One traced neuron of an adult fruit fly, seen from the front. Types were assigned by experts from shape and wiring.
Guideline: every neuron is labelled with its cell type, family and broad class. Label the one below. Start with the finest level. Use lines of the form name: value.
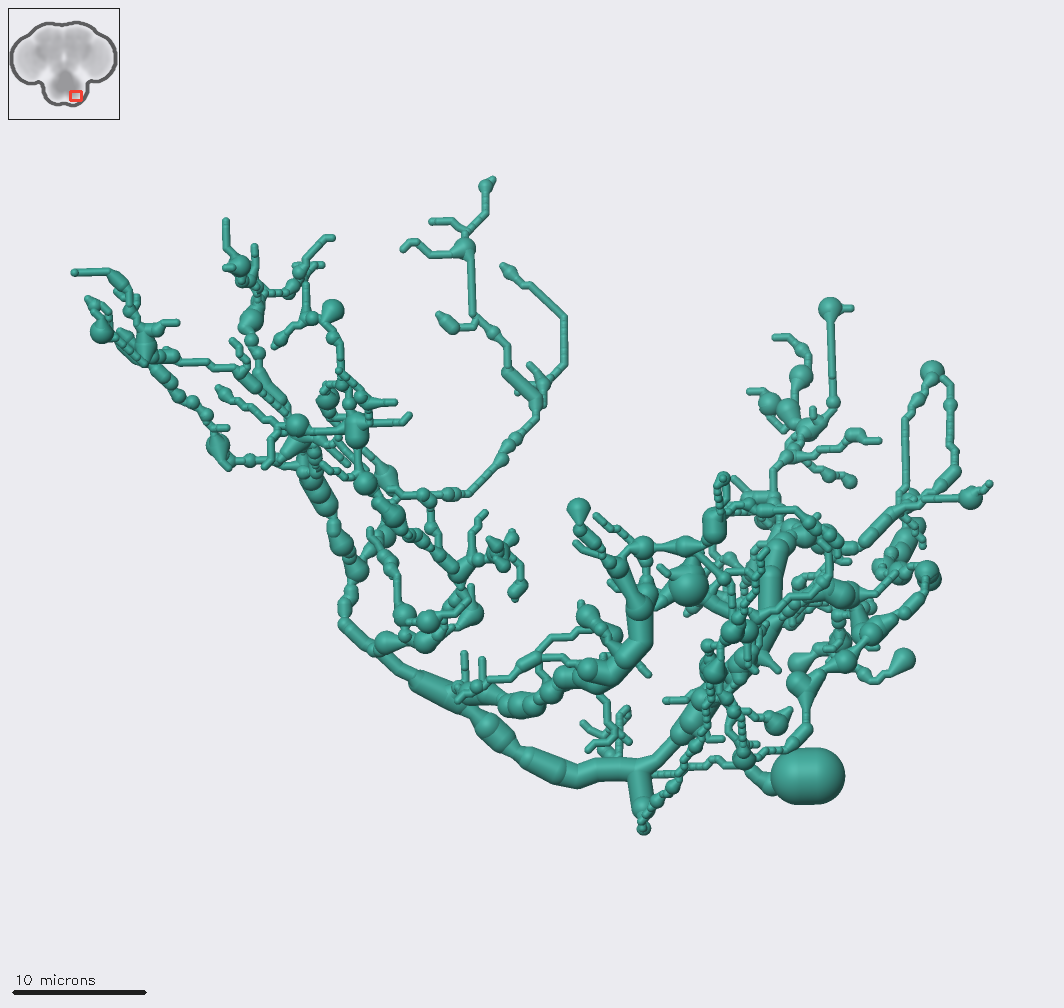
cell type: IN01B021
family: hemilineage 01B
broad class: nerve-cord intrinsic neuron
